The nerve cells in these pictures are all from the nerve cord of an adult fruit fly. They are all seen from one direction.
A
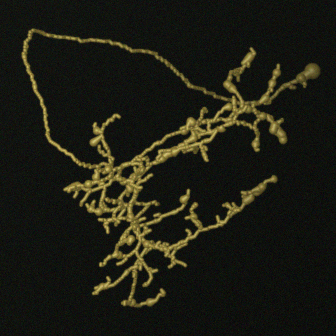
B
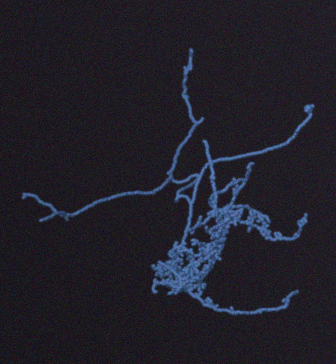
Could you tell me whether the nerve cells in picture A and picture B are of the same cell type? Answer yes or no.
no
